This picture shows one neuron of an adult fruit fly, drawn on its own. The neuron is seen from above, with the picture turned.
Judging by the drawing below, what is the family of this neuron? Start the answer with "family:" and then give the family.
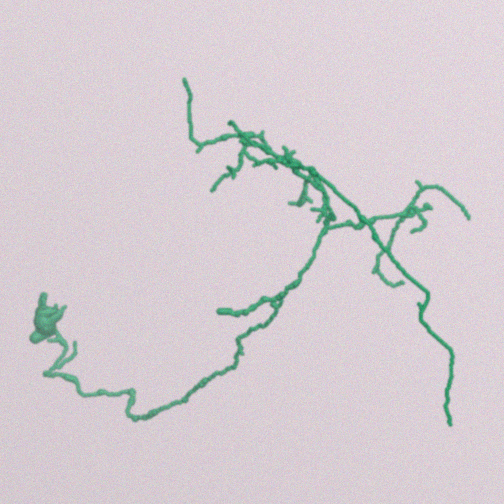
family: hemilineage MX3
